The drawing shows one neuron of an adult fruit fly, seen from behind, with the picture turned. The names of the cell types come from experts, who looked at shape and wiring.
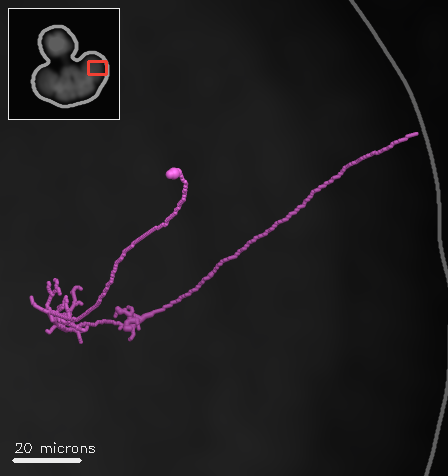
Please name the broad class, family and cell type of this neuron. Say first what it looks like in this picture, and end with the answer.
By the scale bar it is about 120 microns wide in this view. As drawn here it is wider than it is tall. Its broad class is optic-lobe intrinsic neuron. The family is C. The cell type is C2.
